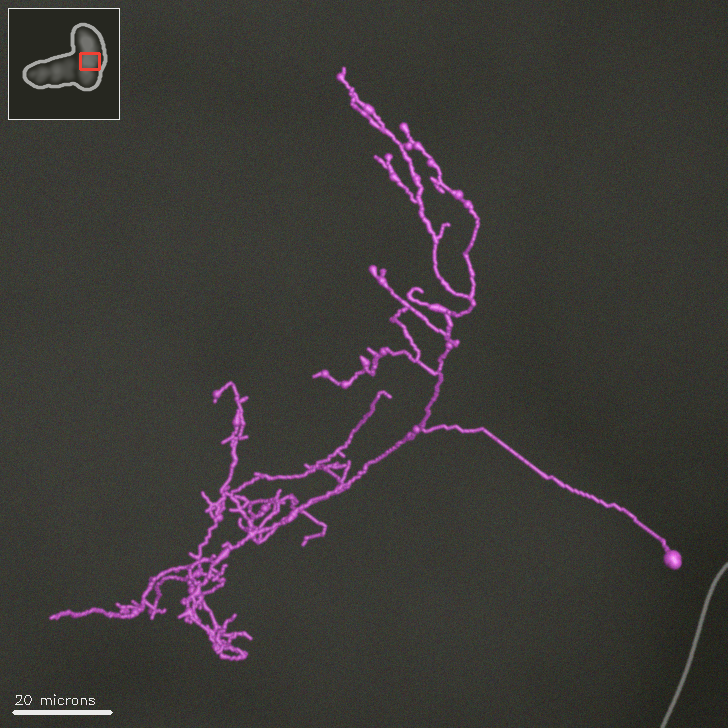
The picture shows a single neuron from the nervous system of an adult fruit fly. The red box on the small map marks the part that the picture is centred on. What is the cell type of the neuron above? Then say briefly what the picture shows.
The cell type is LAL064. This is a central-brain intrinsic neuron. The cell body is at the lower right of the picture. From left to right in the picture it spans about 130 microns. The picture shows dozens of branch ends.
